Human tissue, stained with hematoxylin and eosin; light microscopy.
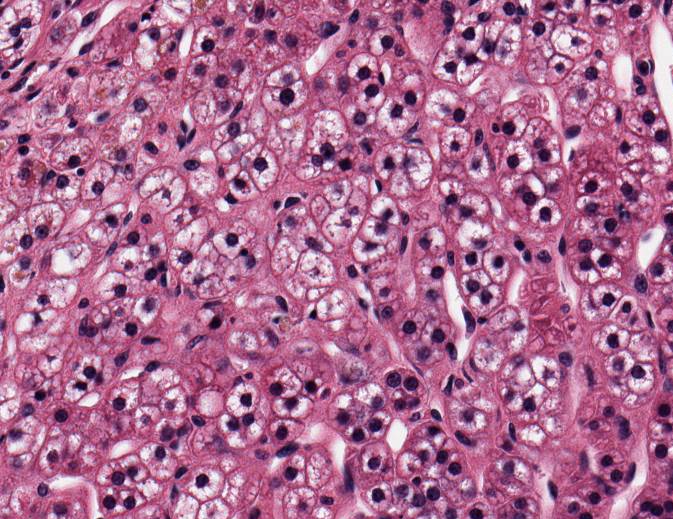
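Adrenal gland. Most cells: pale, foamy cytoplasm filled with many small clear vacuoles. Cell boundaries sharply outlined by thin pink membranes. Toward the left, some cells with more solid pink cytoplasm, fewer vacuoles. Thin-walled capillary channels lined by flattened nuclei run between the cords.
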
